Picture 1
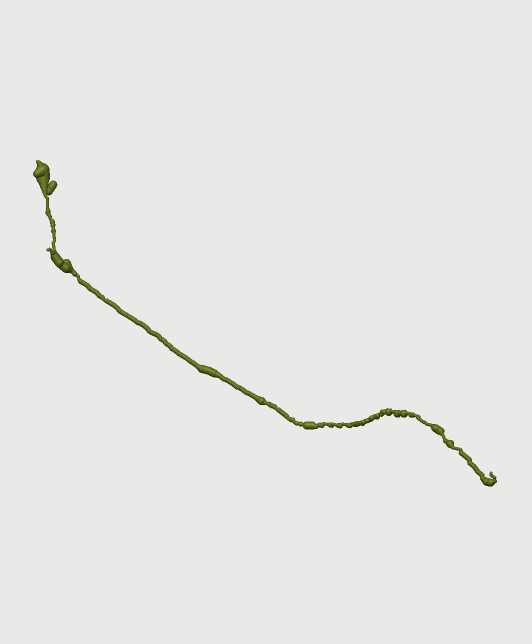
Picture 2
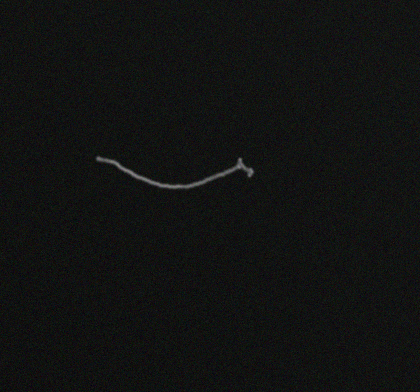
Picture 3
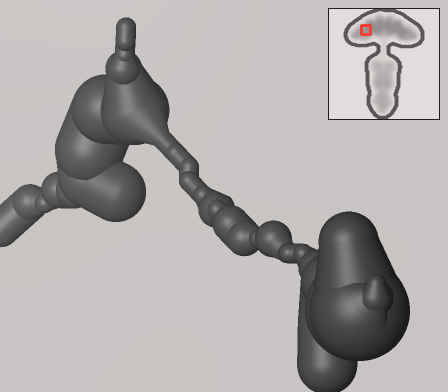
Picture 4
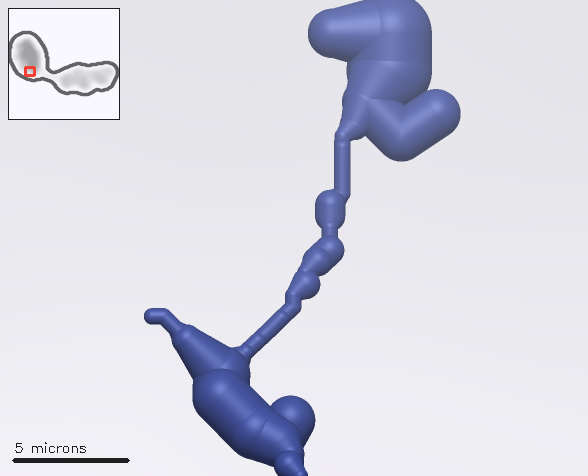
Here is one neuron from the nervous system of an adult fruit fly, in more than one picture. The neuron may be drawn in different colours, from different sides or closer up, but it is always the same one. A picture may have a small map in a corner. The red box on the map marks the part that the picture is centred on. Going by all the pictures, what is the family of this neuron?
L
